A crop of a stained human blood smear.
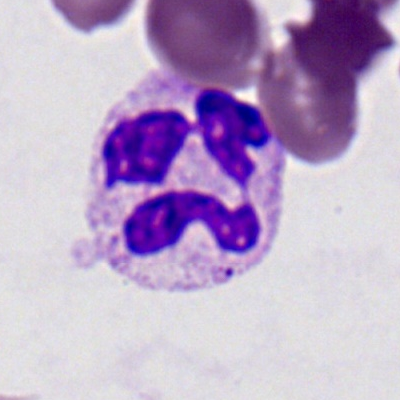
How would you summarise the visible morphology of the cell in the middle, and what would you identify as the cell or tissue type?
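Three separate lobes make up the nucleus, and the chromatin is dense, dark purple and coarsely clumped. Fine, small lilac granules fill the cytoplasm, and a small rounded bleb pokes out from the lower left edge. That's a segmented neutrophil.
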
